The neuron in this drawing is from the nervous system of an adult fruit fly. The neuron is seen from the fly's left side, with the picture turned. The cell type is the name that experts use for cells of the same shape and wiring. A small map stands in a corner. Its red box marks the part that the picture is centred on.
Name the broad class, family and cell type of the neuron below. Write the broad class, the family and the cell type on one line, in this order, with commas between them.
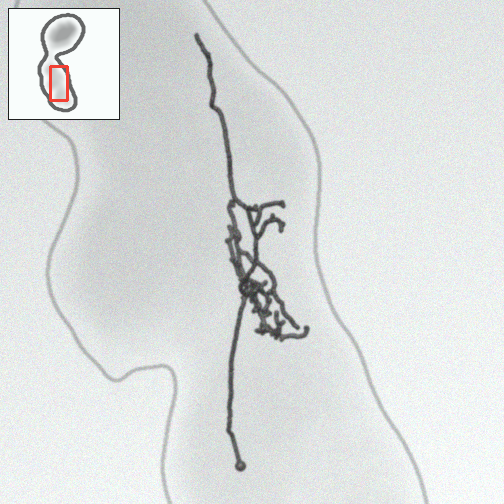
nerve-cord intrinsic neuron, hemilineage 08B, IN08B088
